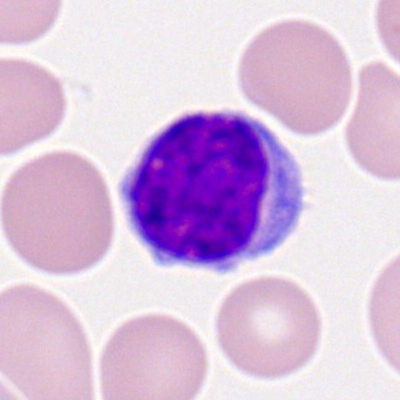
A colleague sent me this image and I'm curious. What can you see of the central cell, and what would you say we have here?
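Starting with the outline, I'd say it's roughly round. What stands out next is the chromatin: dark purple and coarsely clumped. The cytoplasm is widest over on the right side of the nucleus. Checking the cytoplasm for vacuoles, I don't find any. So this is a lymphocyte.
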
